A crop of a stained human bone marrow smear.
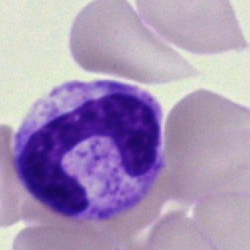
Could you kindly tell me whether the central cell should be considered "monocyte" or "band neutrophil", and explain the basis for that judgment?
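Band neutrophil.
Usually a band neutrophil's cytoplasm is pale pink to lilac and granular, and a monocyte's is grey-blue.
Next, the cytoplasm here is pale lilac-pink, not deep blue, with many fine purplish granules, so it fits the band neutrophil. Last, the nucleus is a thick curved band, a horseshoe opening toward the bottom around a pale central patch of cytoplasm.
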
